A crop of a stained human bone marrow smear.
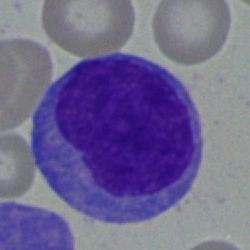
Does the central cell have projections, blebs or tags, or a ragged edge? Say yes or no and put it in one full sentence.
No, the cell's outline is smooth, without projections.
